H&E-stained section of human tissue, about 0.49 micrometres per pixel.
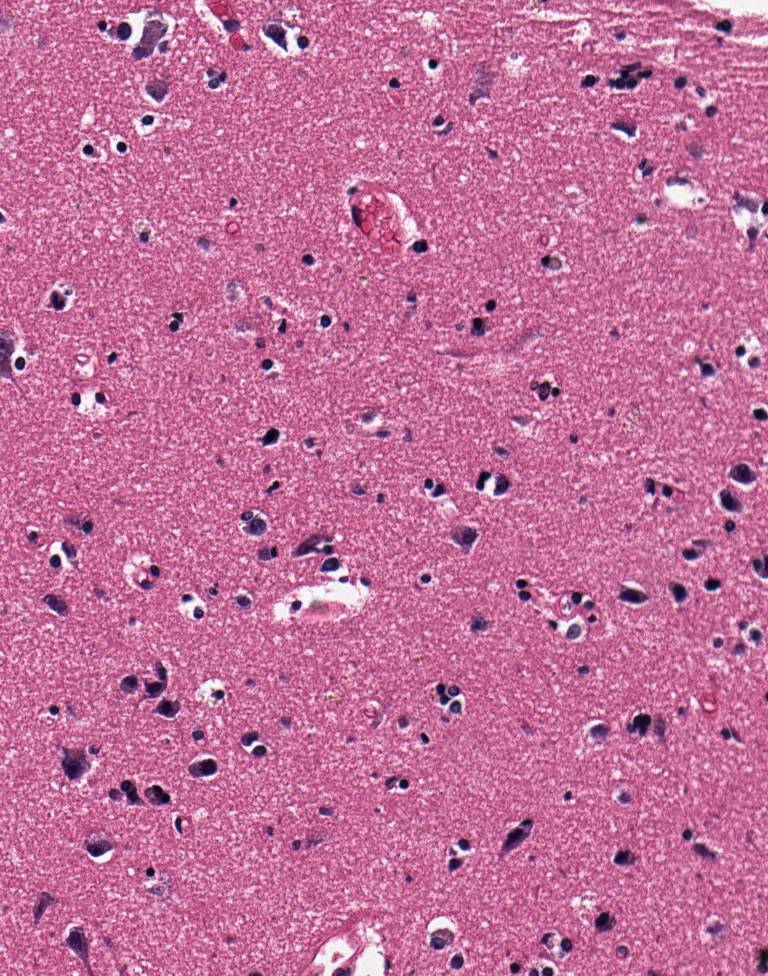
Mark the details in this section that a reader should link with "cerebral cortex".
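Across this cerebral cortex, cells lie scattered singly and in small loose clusters, without forming any organised units. Between them is a finely granular pink matrix with no collagen bundles. Just below the middle, a vessel sits within a clear white space.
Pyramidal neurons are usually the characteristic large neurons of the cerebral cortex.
Most nuclei in this field, though, are small, round and darkly stained, so that part fits less neatly.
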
